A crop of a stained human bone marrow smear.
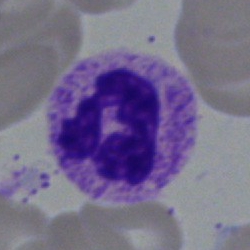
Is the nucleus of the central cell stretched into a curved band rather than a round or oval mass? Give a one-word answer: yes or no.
Yes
